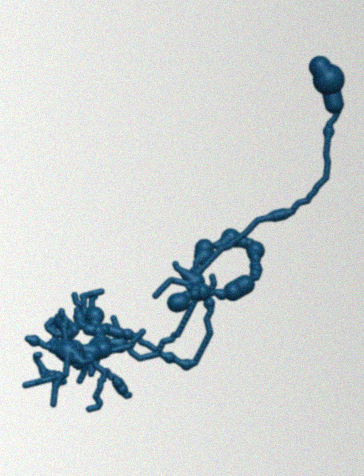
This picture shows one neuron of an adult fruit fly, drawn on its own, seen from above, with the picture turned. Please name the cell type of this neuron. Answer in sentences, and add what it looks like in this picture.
The cell type is T5d. This is an optic-lobe intrinsic neuron. Its cell body lies at the upper right of the picture. In this view it is about as wide as it is tall.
